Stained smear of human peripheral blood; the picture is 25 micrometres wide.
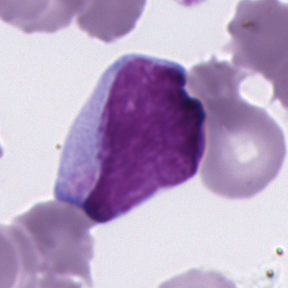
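Myeloblast, the nucleated cell at the centre, about 16 by 12 micrometres. Its nucleus fills about 70% of the cell's area and sits off-centre, reaching the cell edge along the right side. Look for a small notch near the upper end of the nucleus's right border. Pale blue cytoplasm forms a crescent along the left side.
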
